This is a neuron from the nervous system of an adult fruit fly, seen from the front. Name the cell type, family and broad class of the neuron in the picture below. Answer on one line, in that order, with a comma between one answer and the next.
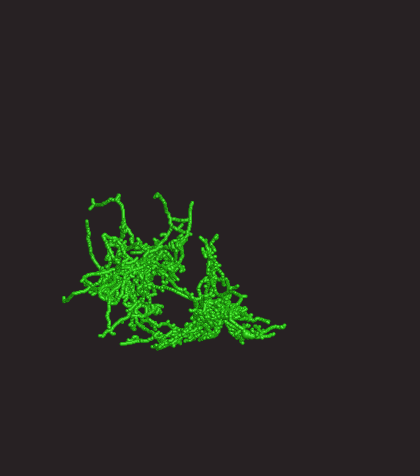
IN10B004, hemilineage 10B, nerve-cord intrinsic neuron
